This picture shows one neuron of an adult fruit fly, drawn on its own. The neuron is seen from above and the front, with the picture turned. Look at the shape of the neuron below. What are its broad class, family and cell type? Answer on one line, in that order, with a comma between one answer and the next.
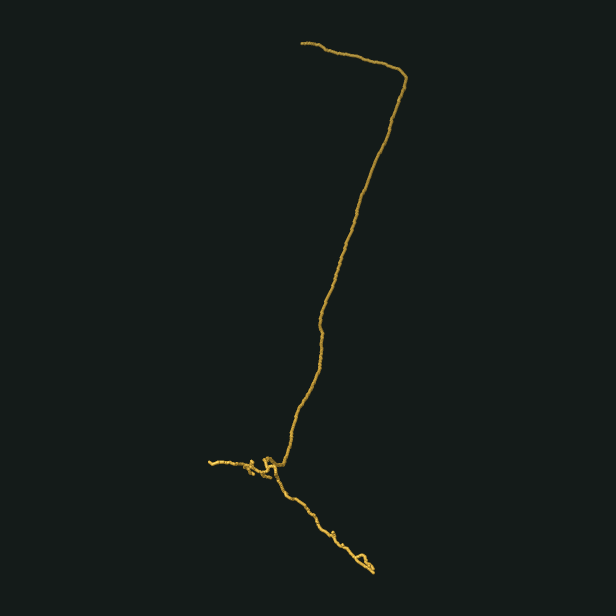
sensory neuron ascending to the brain, class gustatory, LgAG6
